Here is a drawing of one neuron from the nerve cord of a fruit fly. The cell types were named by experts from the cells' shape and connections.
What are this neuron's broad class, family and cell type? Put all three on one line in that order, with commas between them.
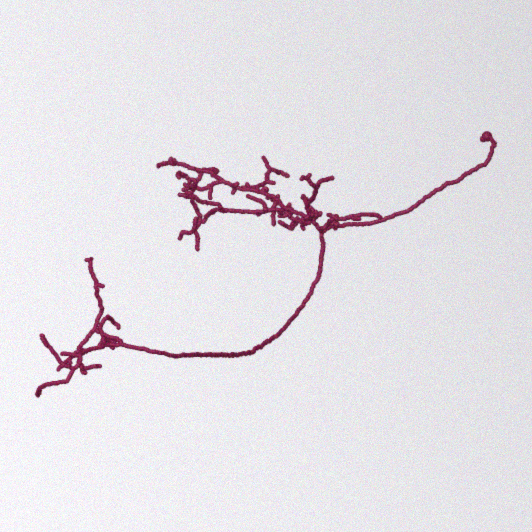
nerve-cord intrinsic neuron, hemilineage 01A, IN01A073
